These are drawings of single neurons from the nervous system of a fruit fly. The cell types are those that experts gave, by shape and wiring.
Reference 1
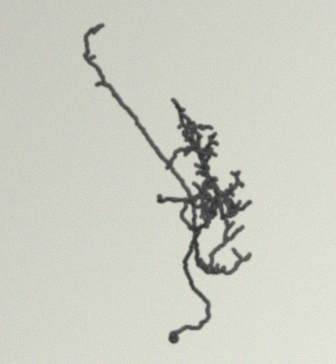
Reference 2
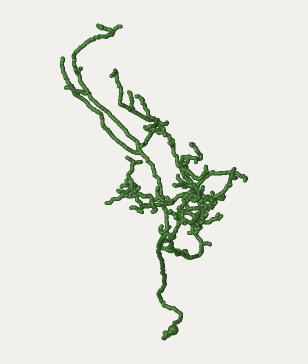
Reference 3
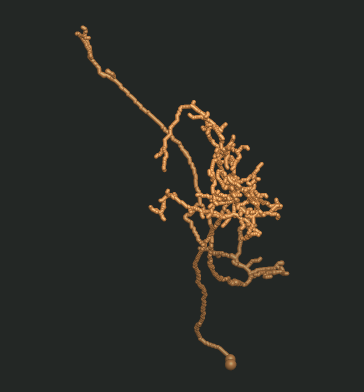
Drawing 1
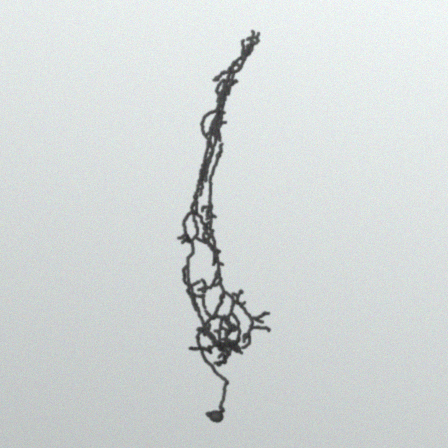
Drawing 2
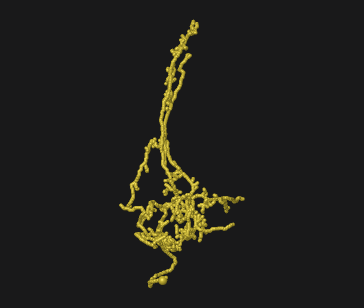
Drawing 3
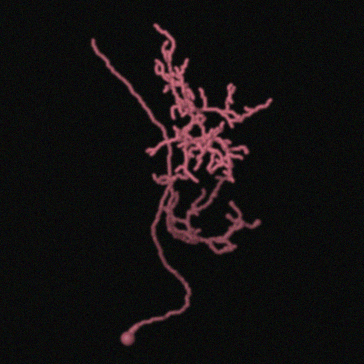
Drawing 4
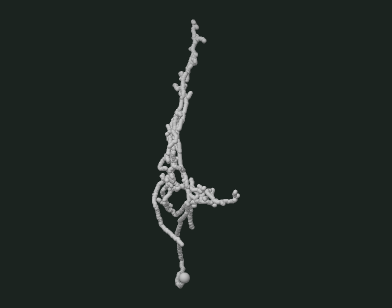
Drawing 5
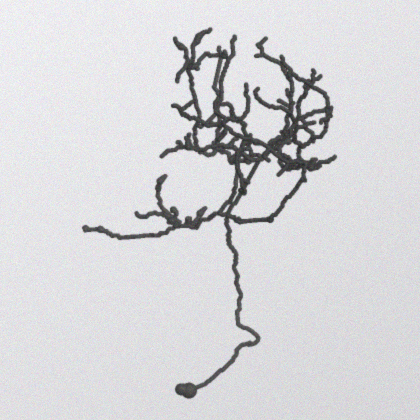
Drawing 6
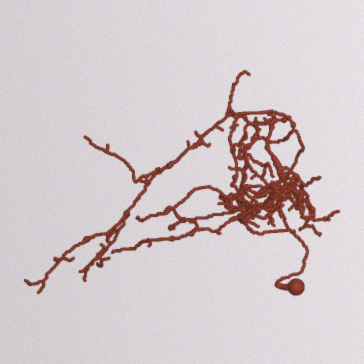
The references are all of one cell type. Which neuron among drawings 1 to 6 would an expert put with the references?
Drawing 3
